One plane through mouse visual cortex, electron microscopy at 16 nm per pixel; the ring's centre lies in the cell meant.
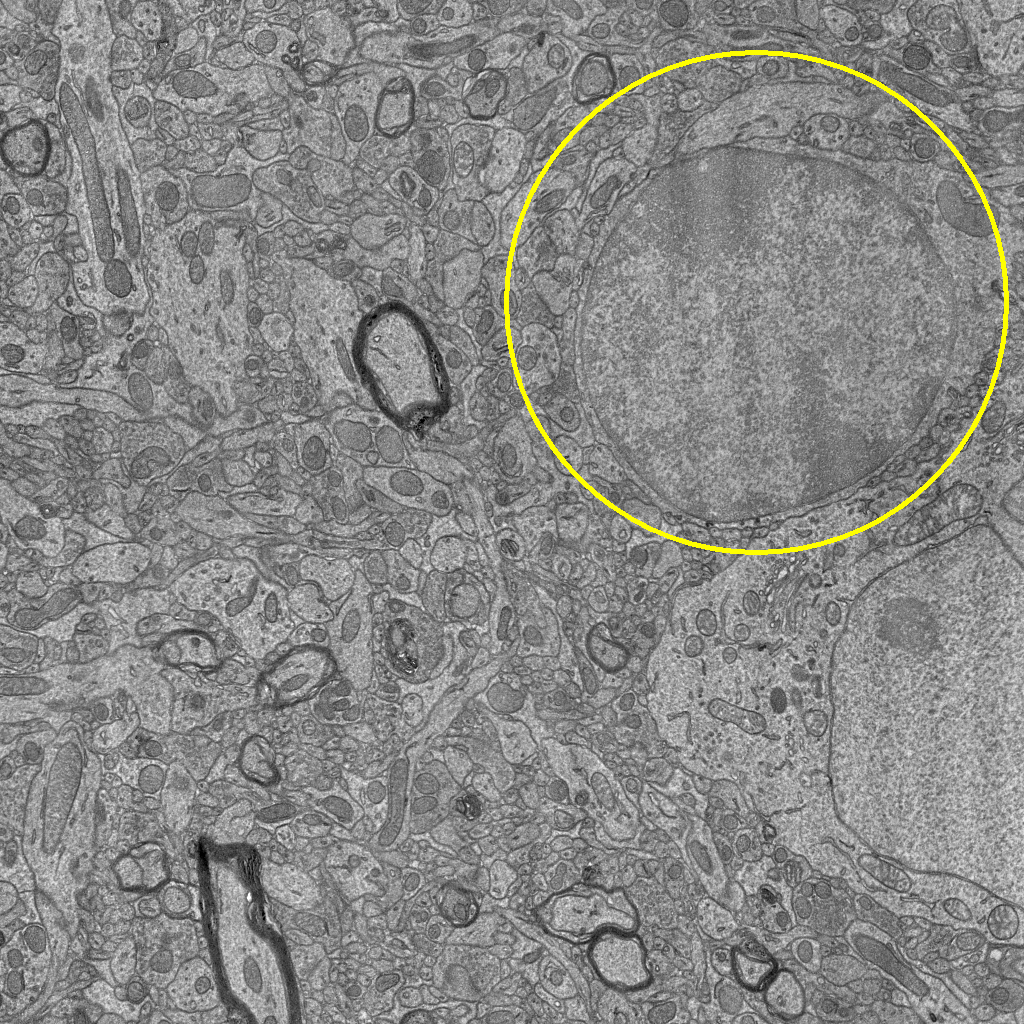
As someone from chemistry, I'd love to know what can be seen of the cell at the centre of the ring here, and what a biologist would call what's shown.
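First, the round nucleus lies wholly inside the ring. Second, its envelope is smooth, without deep folds. Third, the chromatin is finely mottled, and no dense clumps line the envelope. Fourth, the cytoplasm shows no stacks of rough endoplasmic reticulum. This cell is an oligodendrocyte.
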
